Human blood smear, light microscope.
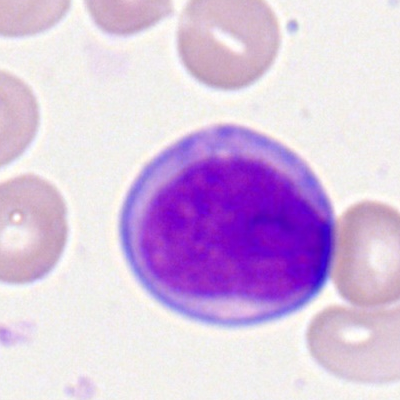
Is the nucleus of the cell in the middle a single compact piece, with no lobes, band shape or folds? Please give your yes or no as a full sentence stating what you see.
Yes, this cell's nucleus is a single compact round, oval or kidney-shaped mass, not band-shaped.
